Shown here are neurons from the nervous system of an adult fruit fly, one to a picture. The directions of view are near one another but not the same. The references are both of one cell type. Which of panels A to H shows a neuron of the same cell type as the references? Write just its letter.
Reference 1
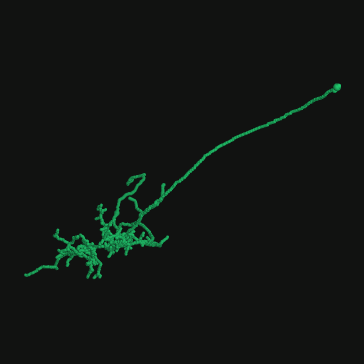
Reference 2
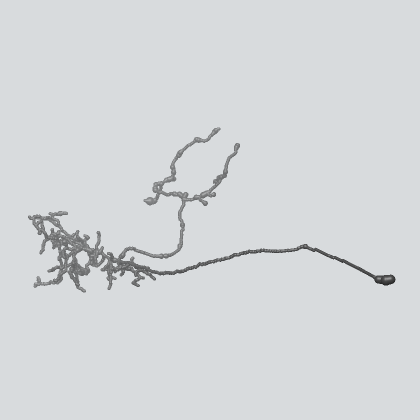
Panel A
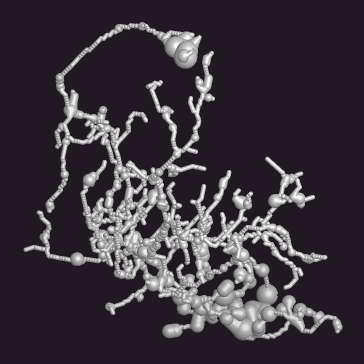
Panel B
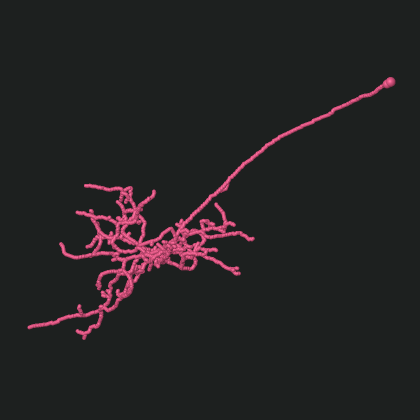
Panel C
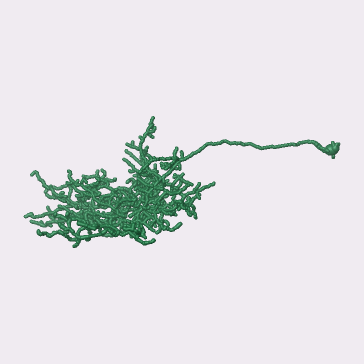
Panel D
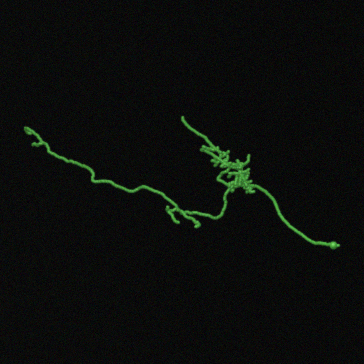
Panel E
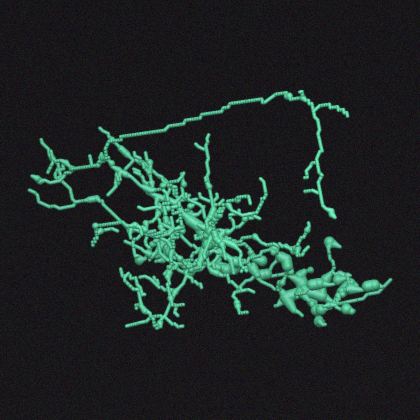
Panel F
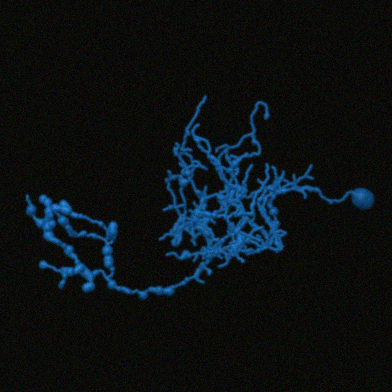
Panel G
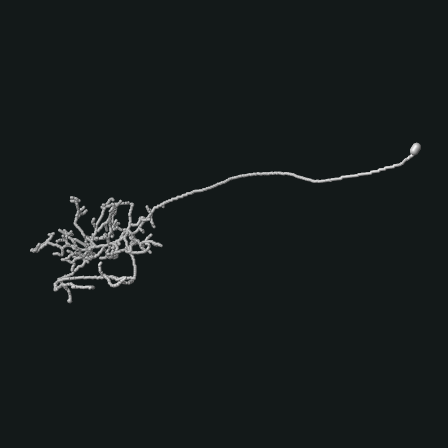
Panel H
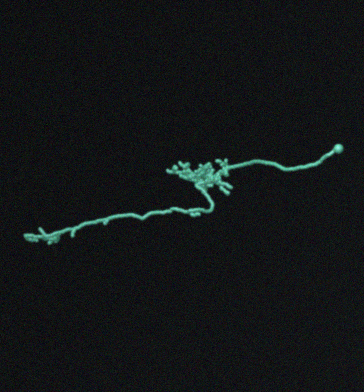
G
